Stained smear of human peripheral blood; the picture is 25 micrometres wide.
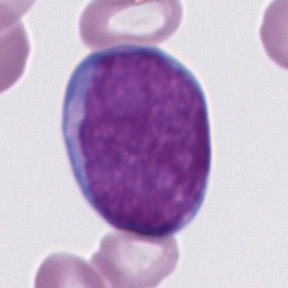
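Myeloblast, the cell in the middle of this stained peripheral blood smear. Its oval nucleus, about 17 by 12 micrometres, fills about 80% of the cell's area; note the smooth outline, free of folds, clefts or indentations. The chromatin is fine and evenly dispersed, without coarse dark clumps. Blue cytoplasm forms a narrow rim, widest on the left side of the cell.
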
